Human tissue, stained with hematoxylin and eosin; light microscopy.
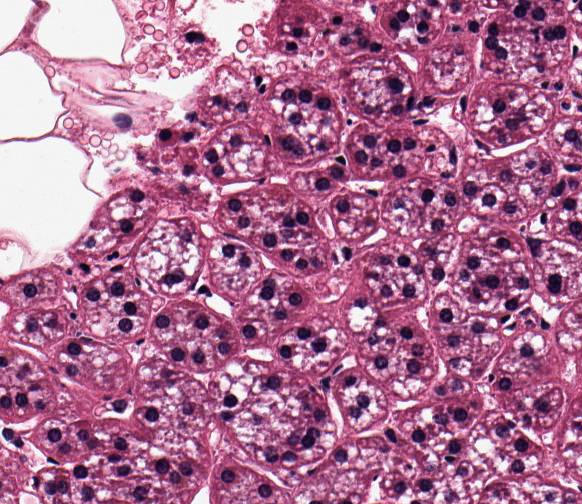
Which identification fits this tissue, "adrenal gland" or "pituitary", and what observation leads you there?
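This is adrenal gland. Across most of the field, cells lie in rounded nests separated by thin pink fibrous septa. Each cell has abundant pink cytoplasm filled with many small clear vacuoles and one small, round, dark-staining nucleus lying roughly central.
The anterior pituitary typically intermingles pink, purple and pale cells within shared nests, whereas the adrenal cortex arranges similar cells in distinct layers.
Here the cells look alike, with no such mix of shades.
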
